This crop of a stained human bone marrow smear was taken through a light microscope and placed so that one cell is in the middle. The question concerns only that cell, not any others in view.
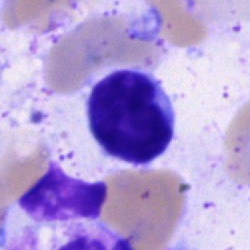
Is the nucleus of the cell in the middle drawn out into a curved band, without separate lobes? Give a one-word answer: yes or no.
No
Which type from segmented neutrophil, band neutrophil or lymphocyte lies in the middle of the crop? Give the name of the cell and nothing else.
lymphocyte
